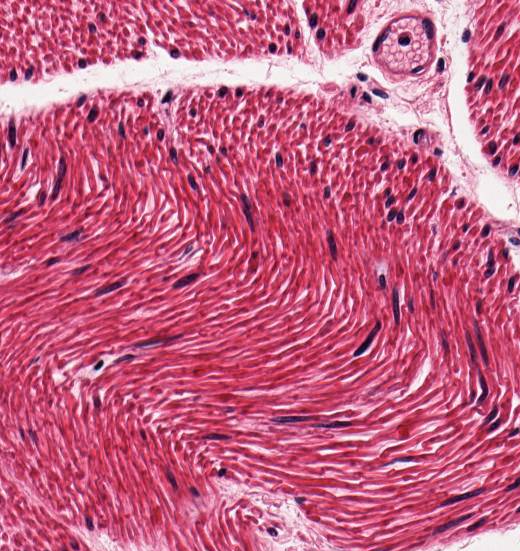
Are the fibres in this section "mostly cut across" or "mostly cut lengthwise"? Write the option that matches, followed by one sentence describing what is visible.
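Mostly cut lengthwise. Across most of the field, spindle-shaped muscle fibres run in broad curving, swirling streams.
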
